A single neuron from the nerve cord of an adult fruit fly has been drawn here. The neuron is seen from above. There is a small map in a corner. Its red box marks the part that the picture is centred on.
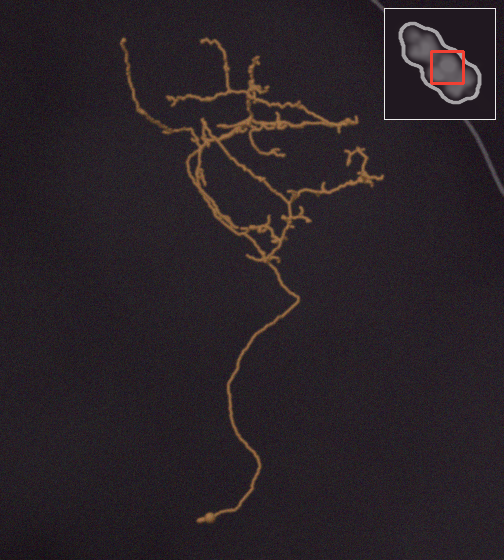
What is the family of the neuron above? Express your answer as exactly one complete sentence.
The family designation of this neuron is hemilineage 14A.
